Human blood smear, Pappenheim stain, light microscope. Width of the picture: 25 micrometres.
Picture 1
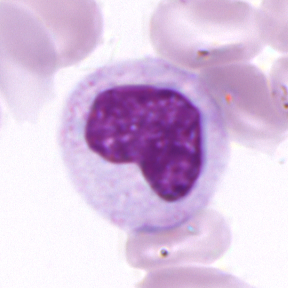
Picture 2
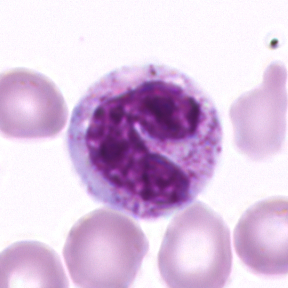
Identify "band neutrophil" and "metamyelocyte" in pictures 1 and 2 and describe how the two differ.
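Picture 1 shows a metamyelocyte, and picture 2 shows a band neutrophil. Nucleus shape comes first: in picture 1 the nucleus is indented into a bean-like shape, with the indentation facing the lower left of the cell.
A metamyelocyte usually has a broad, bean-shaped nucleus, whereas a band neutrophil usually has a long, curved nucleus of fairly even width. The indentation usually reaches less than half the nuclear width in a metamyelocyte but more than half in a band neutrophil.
Chromatin comes next: in picture 2 it is coarse and clumped into dark purple patches, and no nucleoli can be seen. For cytoplasm, picture 1 is pale greyish-lilac with fine, dust-like pinkish granules, while picture 2 is pale lilac rather than blue, with fine pink-violet granules scattered through it. On size, the cell in picture 1 is about 15 micrometres across with its nucleus filling about 40% of its area, and the cell in picture 2 is about 13 micrometres across.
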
